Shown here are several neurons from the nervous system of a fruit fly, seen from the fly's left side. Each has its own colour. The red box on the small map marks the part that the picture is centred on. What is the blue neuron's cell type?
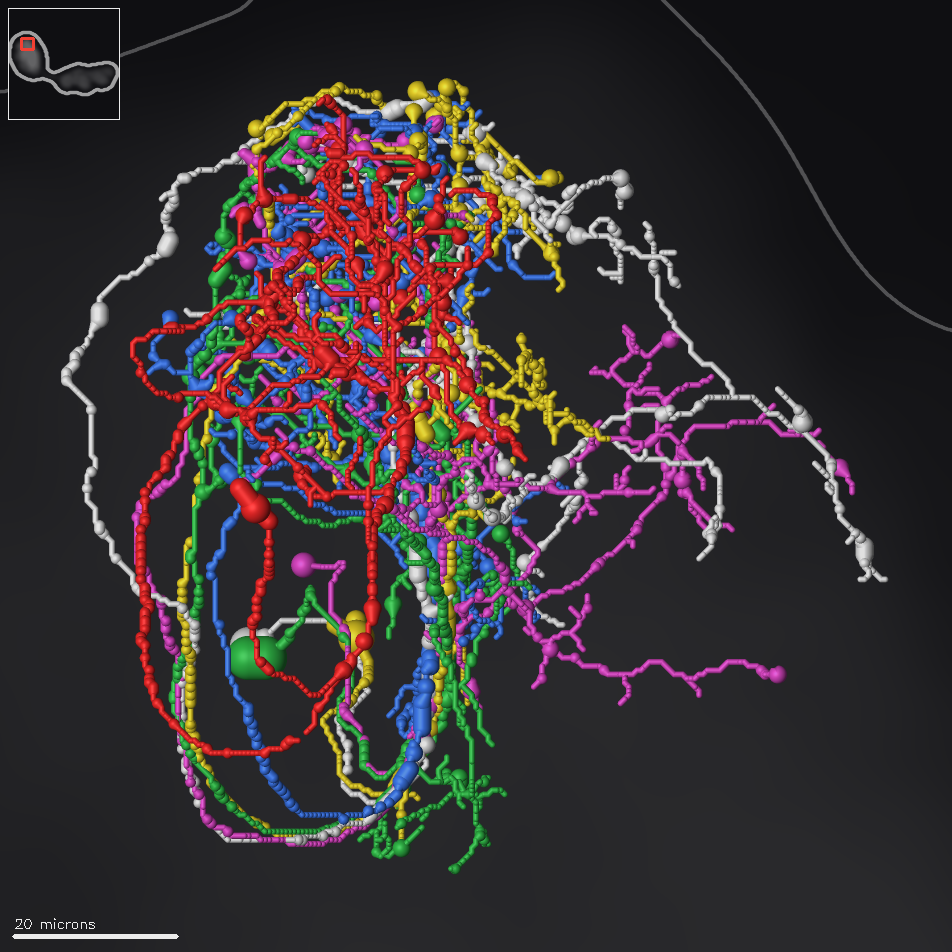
CB1593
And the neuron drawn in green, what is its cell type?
CB1419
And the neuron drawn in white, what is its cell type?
CB2797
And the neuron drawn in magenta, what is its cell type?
LHAD1i2_b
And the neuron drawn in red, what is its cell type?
SLP041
